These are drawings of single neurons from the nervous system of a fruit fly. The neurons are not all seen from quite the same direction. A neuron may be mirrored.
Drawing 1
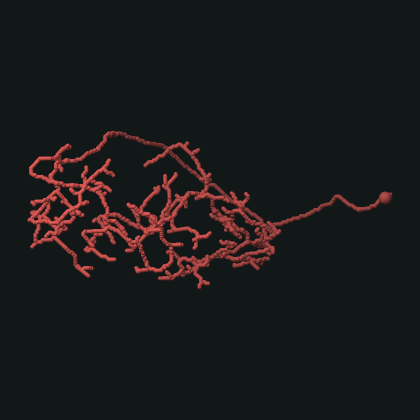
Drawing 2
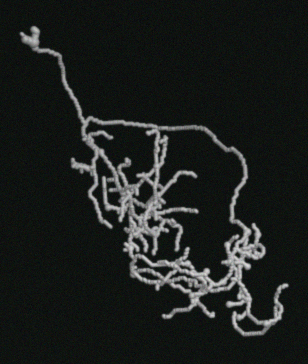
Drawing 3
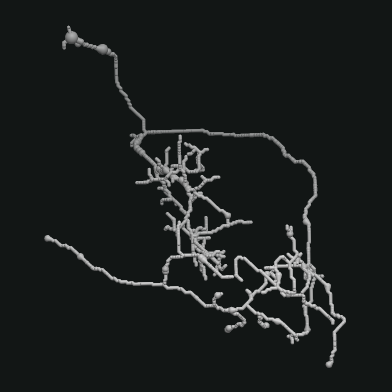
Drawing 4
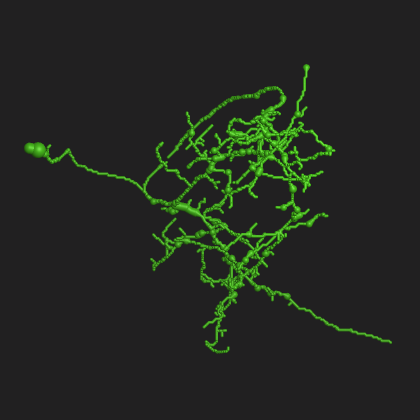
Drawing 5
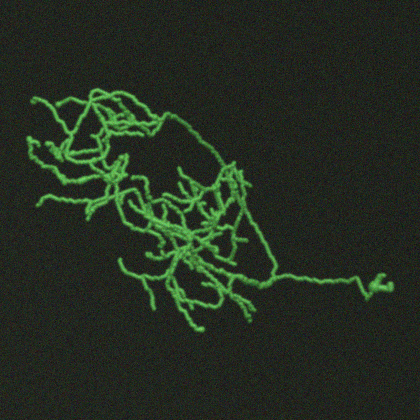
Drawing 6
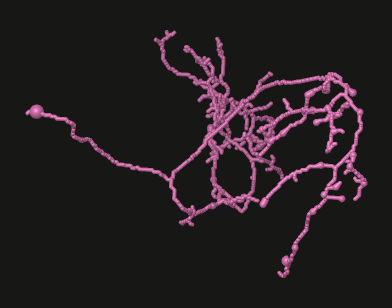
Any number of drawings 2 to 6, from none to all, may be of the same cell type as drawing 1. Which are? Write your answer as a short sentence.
Drawing 2, drawing 3 and drawing 5 are of the same cell type.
